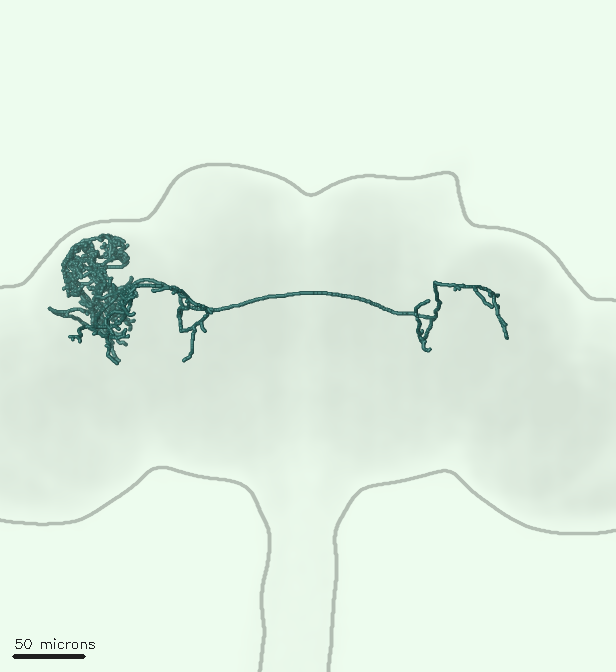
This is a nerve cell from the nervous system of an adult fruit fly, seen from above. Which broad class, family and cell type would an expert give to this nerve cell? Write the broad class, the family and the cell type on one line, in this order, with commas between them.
central-brain intrinsic neuron, hemilineage VLPl&p2_lateral, AVLP317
